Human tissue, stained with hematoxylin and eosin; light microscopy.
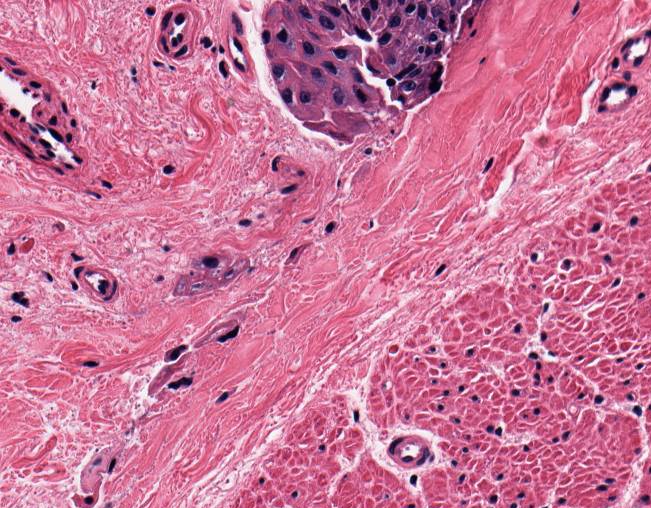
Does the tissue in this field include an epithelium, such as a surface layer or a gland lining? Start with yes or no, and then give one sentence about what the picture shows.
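Yes. The epithelial cluster at the top centre is a solid nest of tightly packed cells with dark oval nuclei and purplish cytoplasm, without a lumen.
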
